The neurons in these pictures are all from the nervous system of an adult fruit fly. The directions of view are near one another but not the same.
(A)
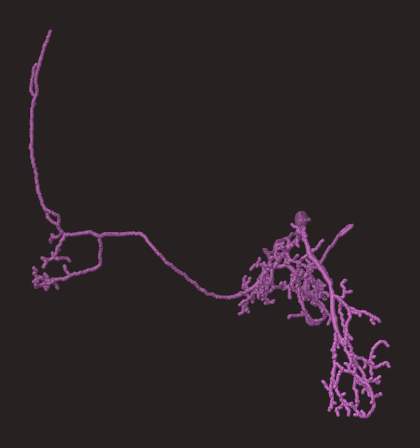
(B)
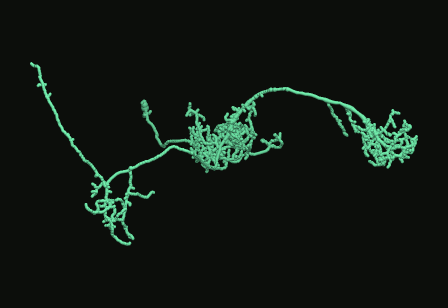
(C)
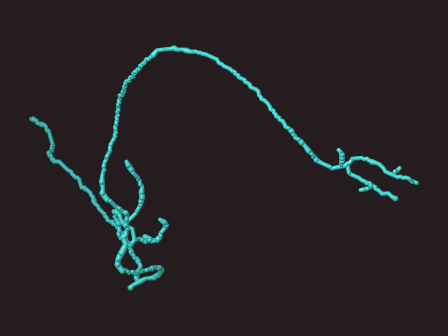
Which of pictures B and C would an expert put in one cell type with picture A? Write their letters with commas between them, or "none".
B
